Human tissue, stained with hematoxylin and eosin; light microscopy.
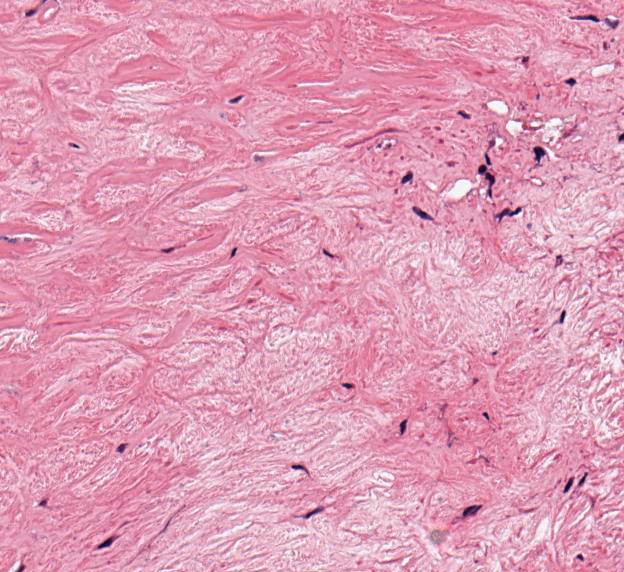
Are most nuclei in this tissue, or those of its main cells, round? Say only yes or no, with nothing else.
No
